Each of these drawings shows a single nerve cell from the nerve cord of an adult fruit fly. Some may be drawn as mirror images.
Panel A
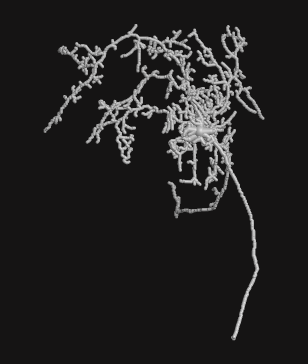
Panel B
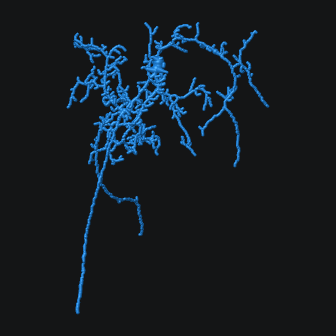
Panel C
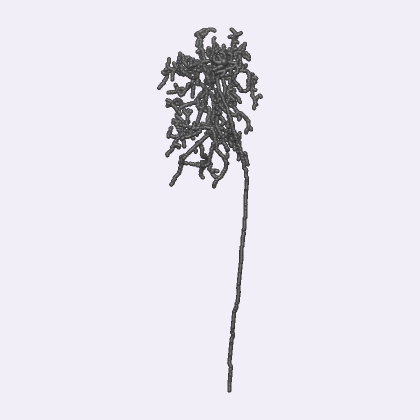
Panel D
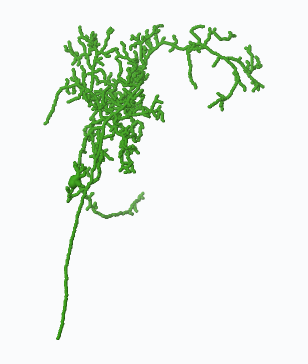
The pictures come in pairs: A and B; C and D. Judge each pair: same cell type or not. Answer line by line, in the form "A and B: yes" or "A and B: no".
A and B: yes
C and D: no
